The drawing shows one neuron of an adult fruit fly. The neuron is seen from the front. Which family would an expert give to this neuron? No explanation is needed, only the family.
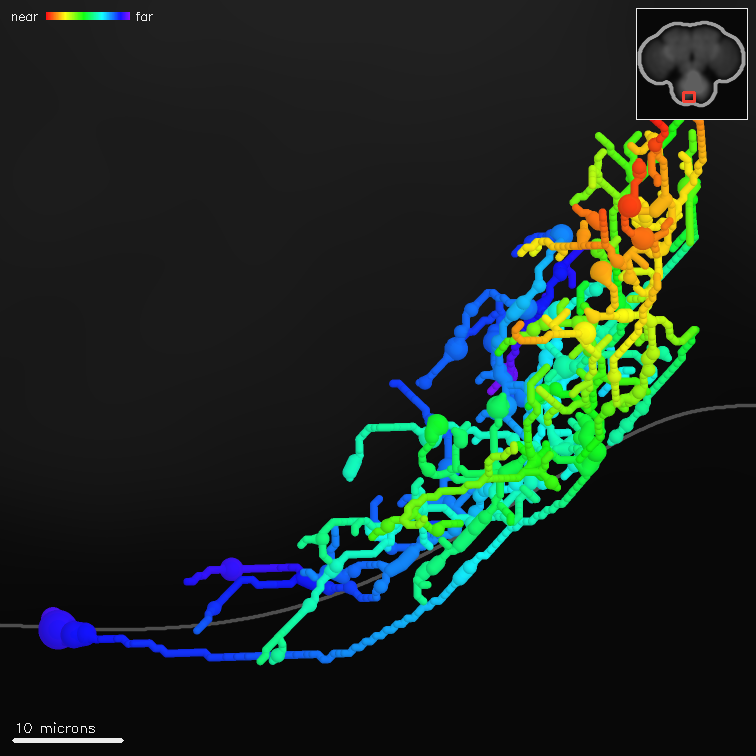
hemilineage 01B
